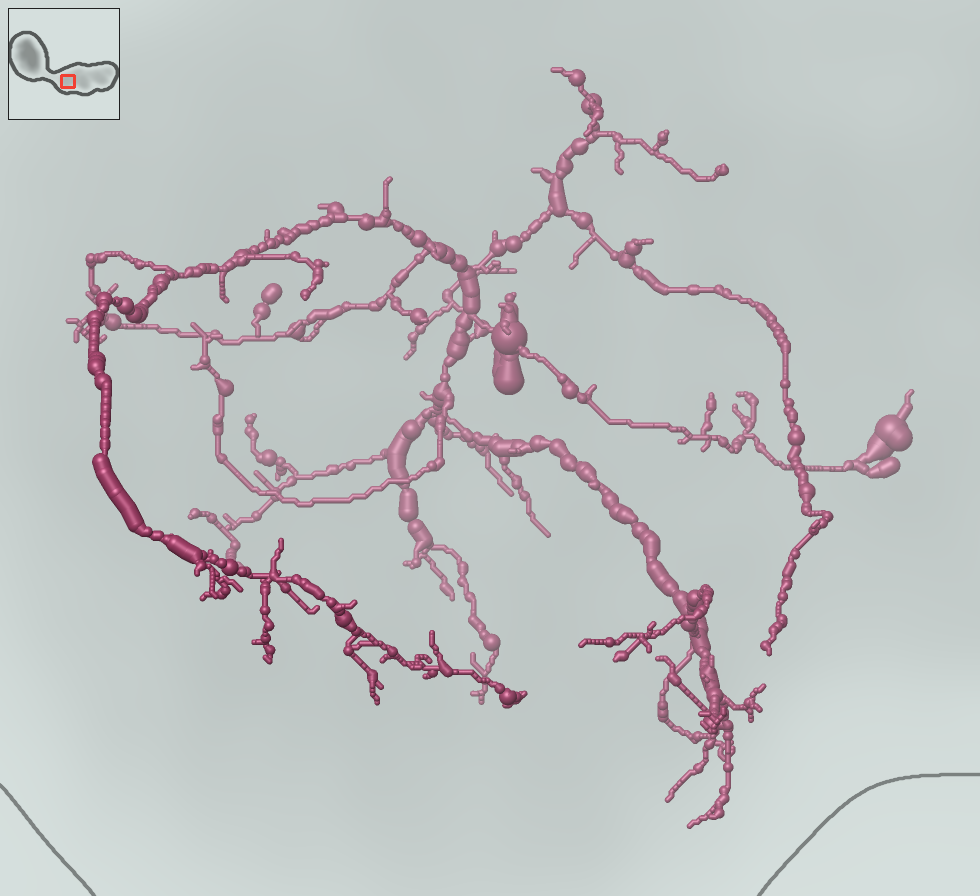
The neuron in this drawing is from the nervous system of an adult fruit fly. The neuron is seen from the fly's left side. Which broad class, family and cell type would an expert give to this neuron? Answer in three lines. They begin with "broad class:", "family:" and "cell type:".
broad class: nerve-cord intrinsic neuron
family: hemilineage 20A.22A
cell type: IN20A.22A007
